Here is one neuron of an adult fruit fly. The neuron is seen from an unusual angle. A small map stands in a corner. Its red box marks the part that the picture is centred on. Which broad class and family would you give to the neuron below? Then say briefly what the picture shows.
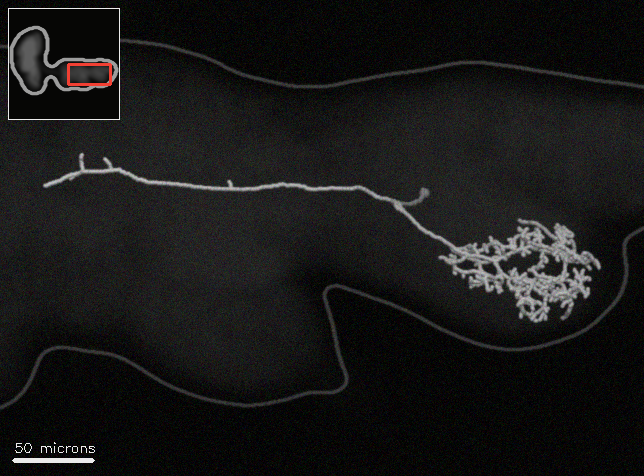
This is a nerve-cord intrinsic neuron. The family is hemilineage 23B. It is in the nerve cord and does not reach the brain. By the scale bar it is about 350 microns wide in this view. The picture shows dozens of branch ends.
